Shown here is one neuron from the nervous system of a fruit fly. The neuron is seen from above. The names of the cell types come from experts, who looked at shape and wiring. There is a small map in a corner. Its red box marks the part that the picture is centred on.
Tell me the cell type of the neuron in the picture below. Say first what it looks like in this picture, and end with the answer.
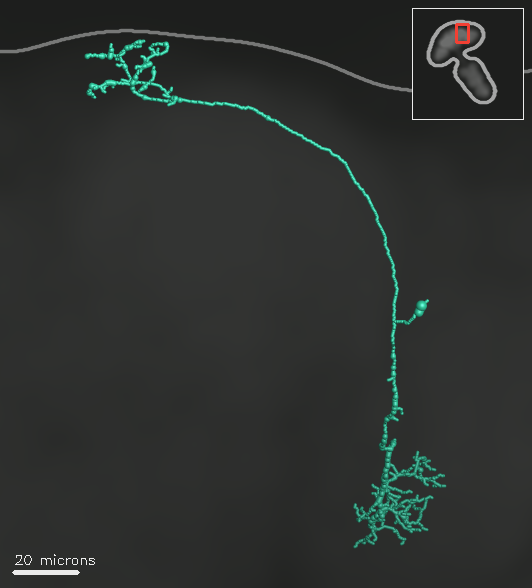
The cell body is on the right of the picture. From top to bottom in the picture it spans about 160 microns. The picture shows dozens of branch ends. It is a visual projection neuron. The cell type is LC10c-1.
